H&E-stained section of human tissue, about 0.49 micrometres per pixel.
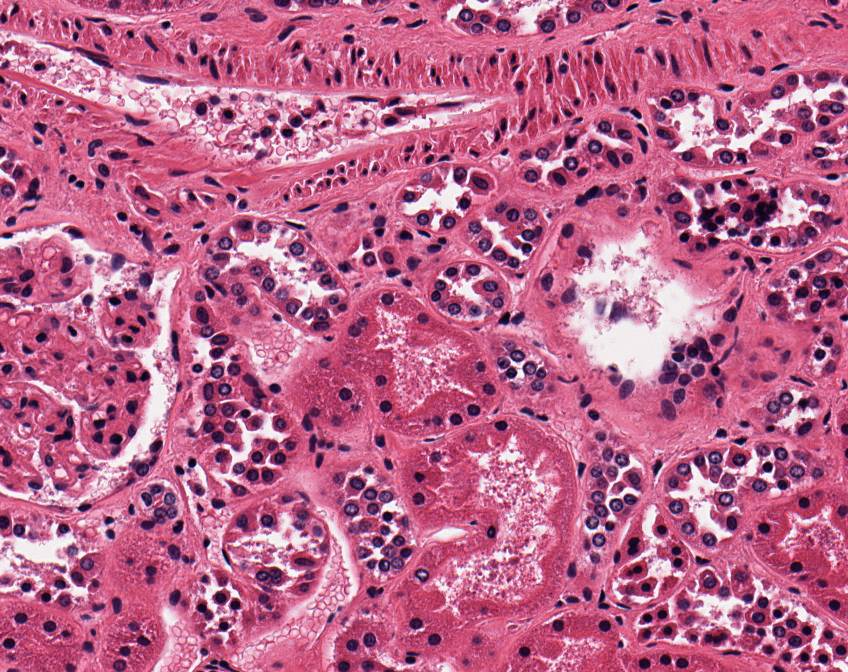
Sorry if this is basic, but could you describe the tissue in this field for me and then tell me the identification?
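Closely set rounded tubular units pack the field, separated only by thin strands of pink stroma. Across the field, many units have open lumens lined by cells with round dark nuclei and pale, vacuolated cytoplasm. Several units in the centre and lower middle are lined instead by large cells with abundant granular eosinophilic cytoplasm. Scattered flattened, spindle-shaped nuclei lie in the thin stroma. The tissue is renal cortex.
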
